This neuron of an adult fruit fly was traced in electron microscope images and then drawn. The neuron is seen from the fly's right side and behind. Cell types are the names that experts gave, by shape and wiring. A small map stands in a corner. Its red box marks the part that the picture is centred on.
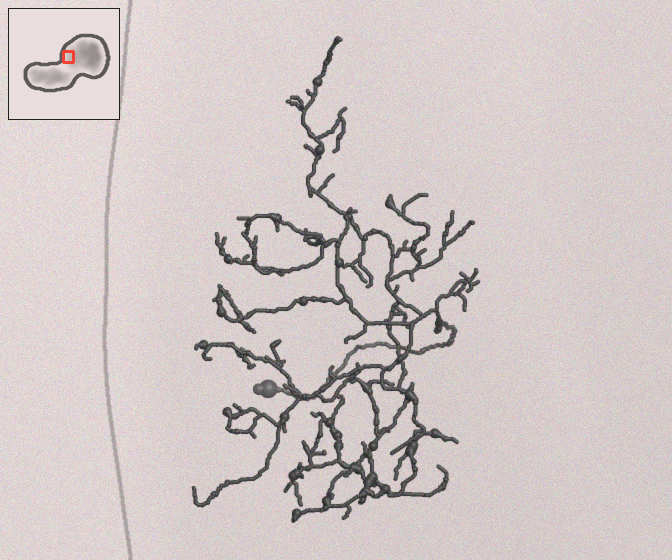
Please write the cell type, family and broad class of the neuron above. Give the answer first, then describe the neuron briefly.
It is of cell type Cm16. Its family is Cm. It is an optic-lobe intrinsic neuron. Dozens of branch ends can be seen. As drawn here it is taller than it is wide.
